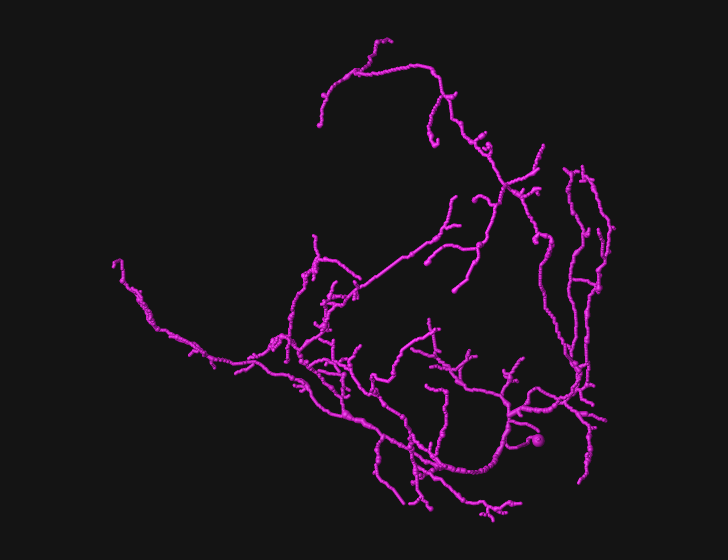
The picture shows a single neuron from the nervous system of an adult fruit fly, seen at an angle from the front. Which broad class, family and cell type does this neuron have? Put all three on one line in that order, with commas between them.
nerve-cord intrinsic neuron, hemilineage 04B, IN04B041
